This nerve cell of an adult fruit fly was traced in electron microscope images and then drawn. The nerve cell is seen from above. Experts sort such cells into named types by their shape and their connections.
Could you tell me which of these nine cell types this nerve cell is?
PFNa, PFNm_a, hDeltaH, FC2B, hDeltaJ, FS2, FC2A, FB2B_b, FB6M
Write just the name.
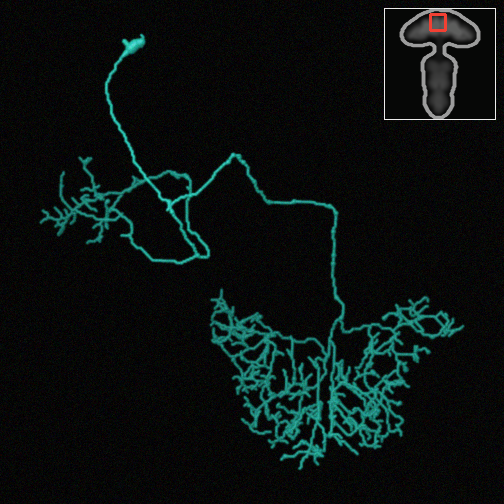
FB2B_b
